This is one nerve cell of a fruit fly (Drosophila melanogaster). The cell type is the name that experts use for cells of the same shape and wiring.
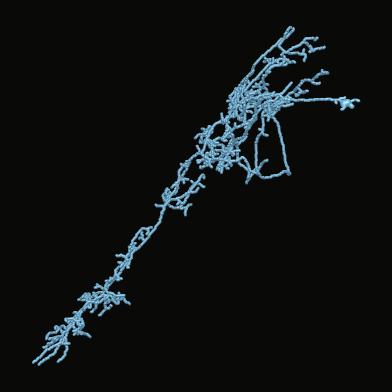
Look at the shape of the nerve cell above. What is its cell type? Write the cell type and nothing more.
IN12A034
